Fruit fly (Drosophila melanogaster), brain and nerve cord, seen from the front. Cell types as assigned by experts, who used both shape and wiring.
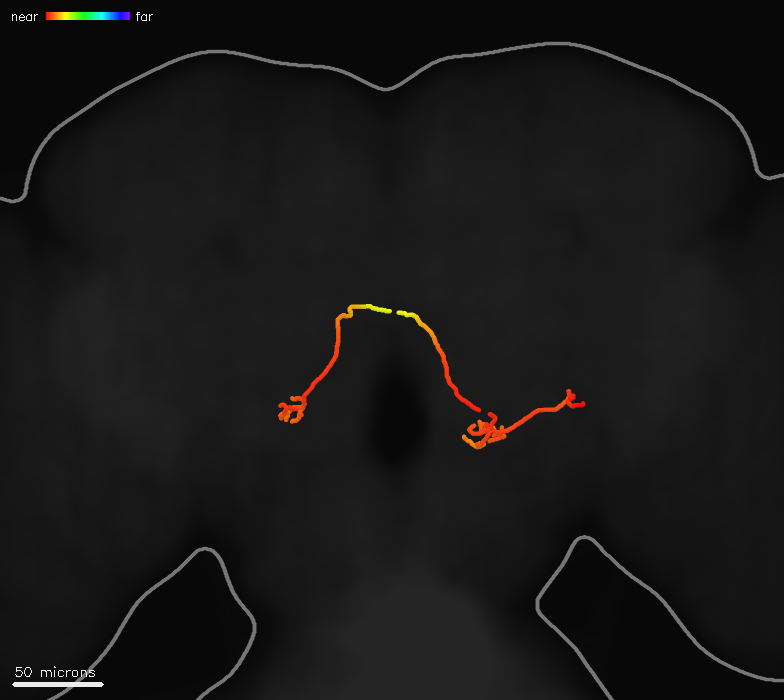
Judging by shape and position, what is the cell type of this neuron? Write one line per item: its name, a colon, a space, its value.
cell type: ORN_VA3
